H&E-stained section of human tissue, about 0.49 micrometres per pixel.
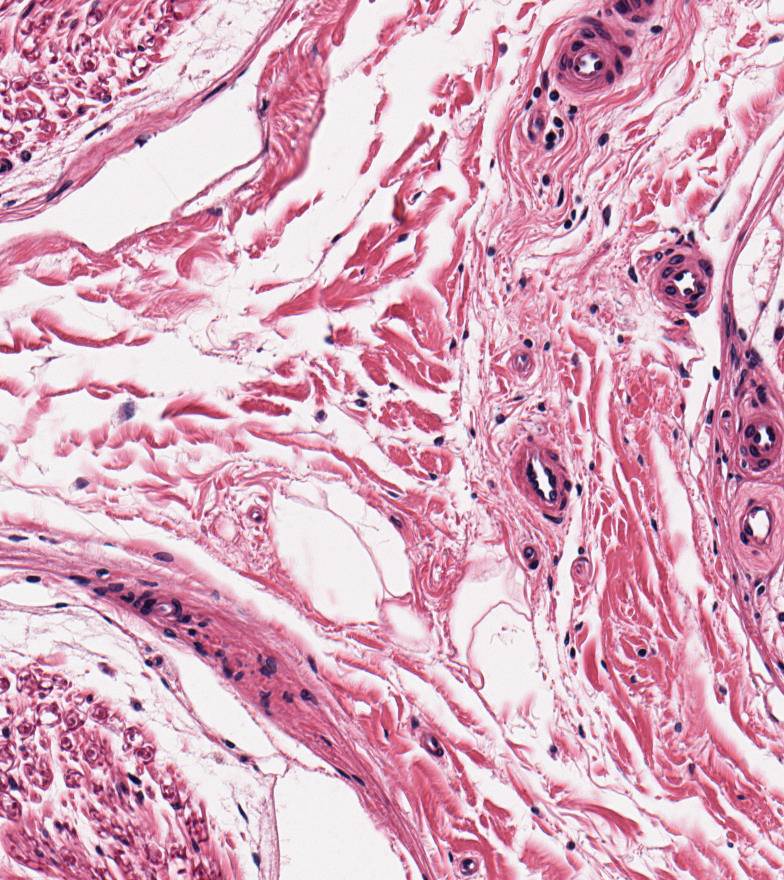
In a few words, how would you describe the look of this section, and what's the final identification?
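First, the centre: loosely arranged eosinophilic fibrous bundles separated by white clefts, with sparse, small, darkly stained nuclei among them. Second, the upper-left and lower-left corners: each holds a rounded group of many small circular profiles, each with a tiny central dot. Third, a pink band carrying elongated dark nuclei runs diagonally from the left edge down toward the lower centre. The section is tibial nerve.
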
